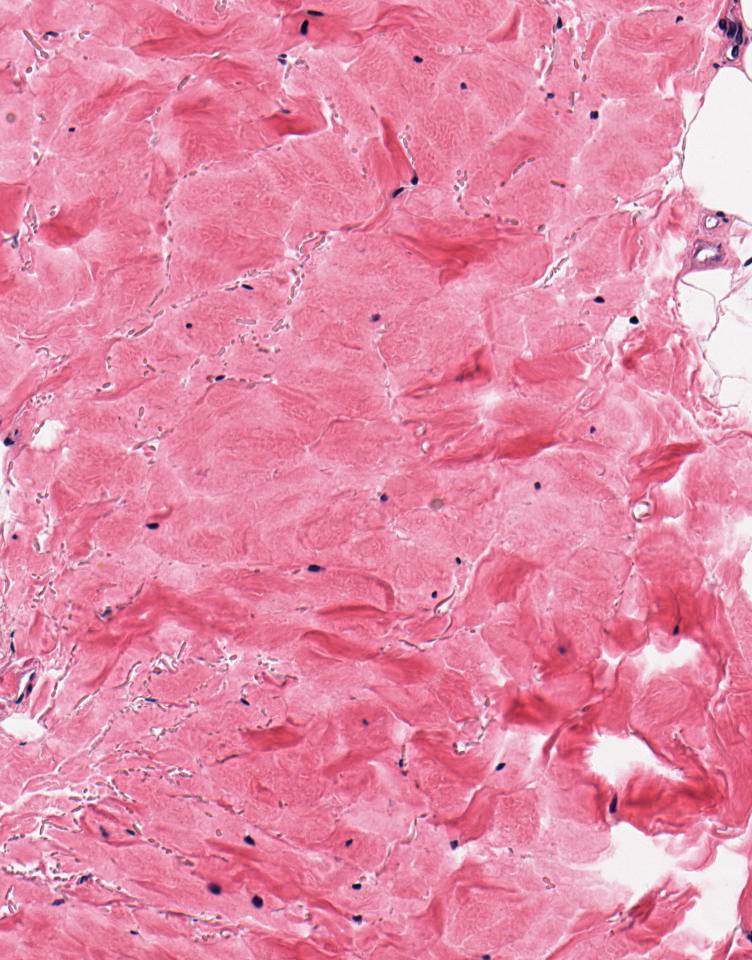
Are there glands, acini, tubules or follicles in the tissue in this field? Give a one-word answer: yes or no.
No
